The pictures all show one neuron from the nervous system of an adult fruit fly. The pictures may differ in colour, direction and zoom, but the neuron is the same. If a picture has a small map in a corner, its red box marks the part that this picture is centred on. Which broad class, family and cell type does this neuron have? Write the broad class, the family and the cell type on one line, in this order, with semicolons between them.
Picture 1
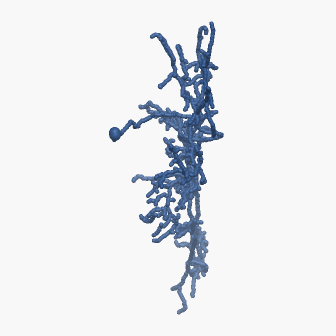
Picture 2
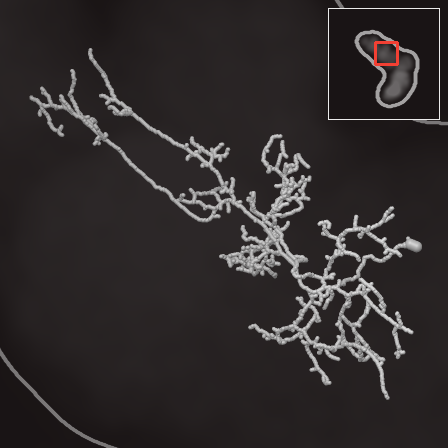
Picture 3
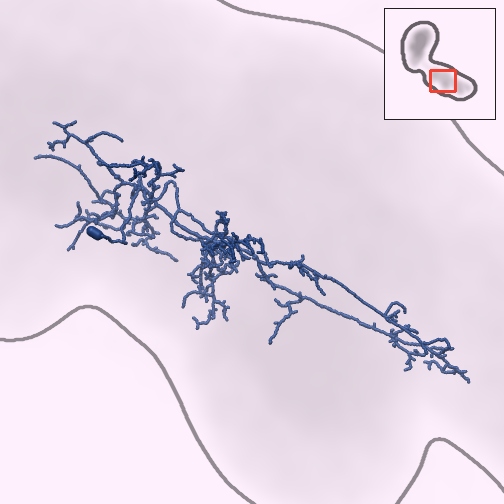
nerve-cord intrinsic neuron; hemilineage 00A; IN00A025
